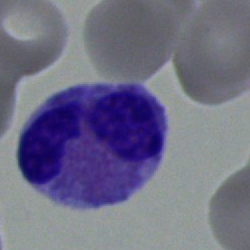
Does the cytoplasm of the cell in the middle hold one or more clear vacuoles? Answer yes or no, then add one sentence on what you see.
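No. No vacuoles are seen in the cytoplasm.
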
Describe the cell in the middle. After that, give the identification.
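Round in outline with a smooth edge, the cell holds two nuclear lobes, one at the left and one at the upper right. Their chromatin is dense and dark purple. Pale purple cytoplasm fills the lower centre between the lobes. I identify this cell as an eosinophil.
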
